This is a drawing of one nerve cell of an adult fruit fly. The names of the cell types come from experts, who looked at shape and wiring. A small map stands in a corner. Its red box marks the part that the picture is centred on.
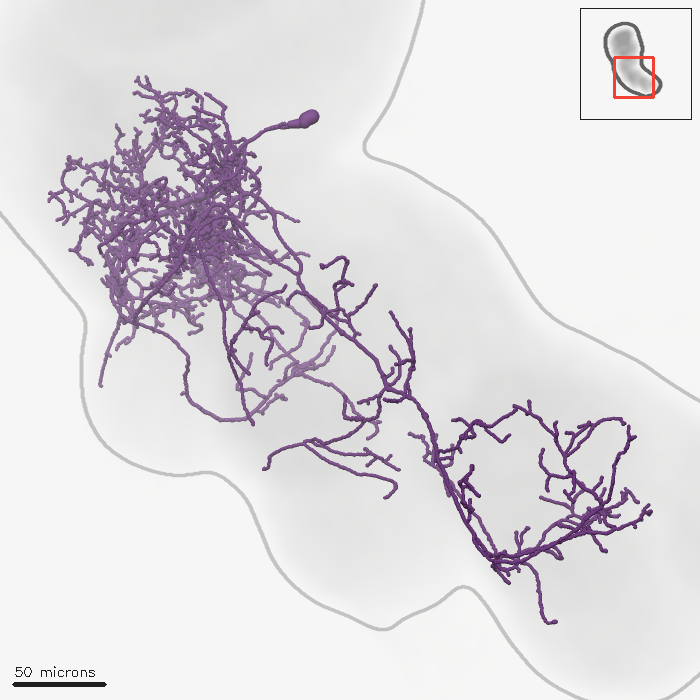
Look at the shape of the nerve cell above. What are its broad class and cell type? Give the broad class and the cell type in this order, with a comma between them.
nerve-cord intrinsic neuron, INXXX003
